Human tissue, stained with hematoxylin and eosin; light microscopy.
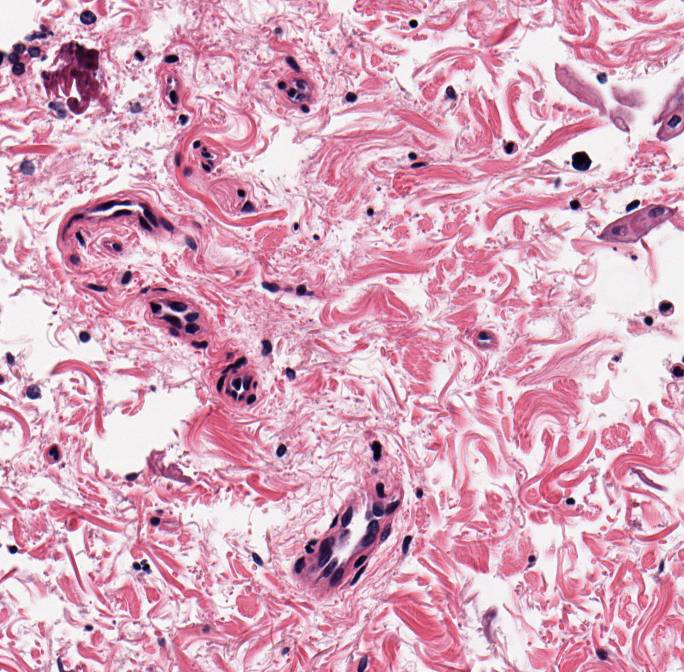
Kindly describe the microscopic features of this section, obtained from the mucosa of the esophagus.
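First, the tissue: the whole field is loose connective tissue, with no epithelium anywhere. Second, the collagen: wavy pink bundles running in haphazard directions. Third, the nuclei: small, round and dark, scattered sparsely between the bundles. Last, the upper left corner holds a small clump of dark purple material.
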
